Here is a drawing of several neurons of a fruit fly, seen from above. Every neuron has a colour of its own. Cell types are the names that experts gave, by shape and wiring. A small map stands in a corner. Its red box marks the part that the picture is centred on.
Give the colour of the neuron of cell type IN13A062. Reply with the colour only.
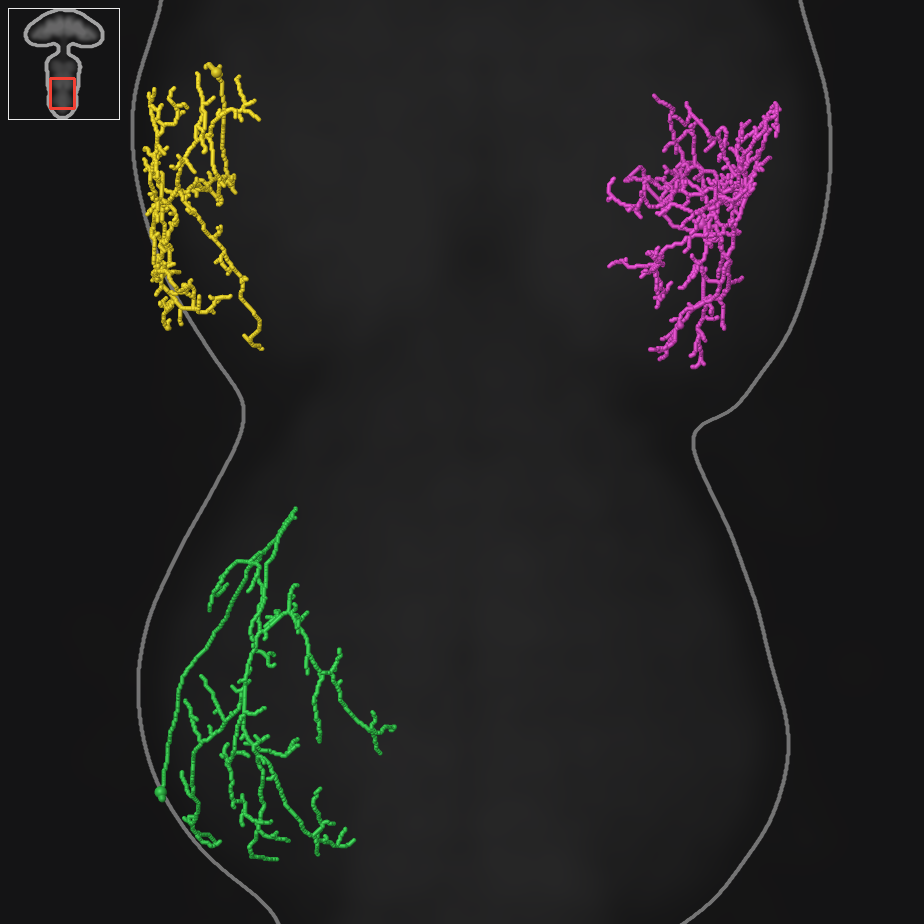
yellow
